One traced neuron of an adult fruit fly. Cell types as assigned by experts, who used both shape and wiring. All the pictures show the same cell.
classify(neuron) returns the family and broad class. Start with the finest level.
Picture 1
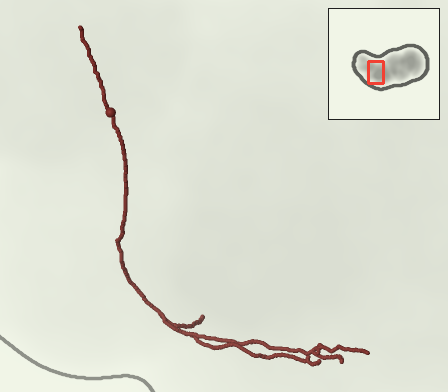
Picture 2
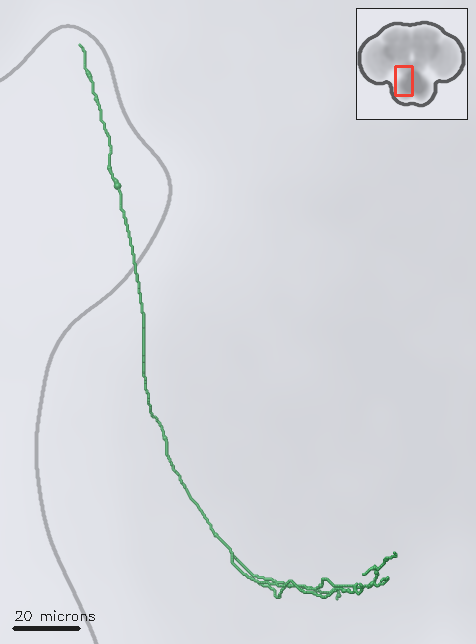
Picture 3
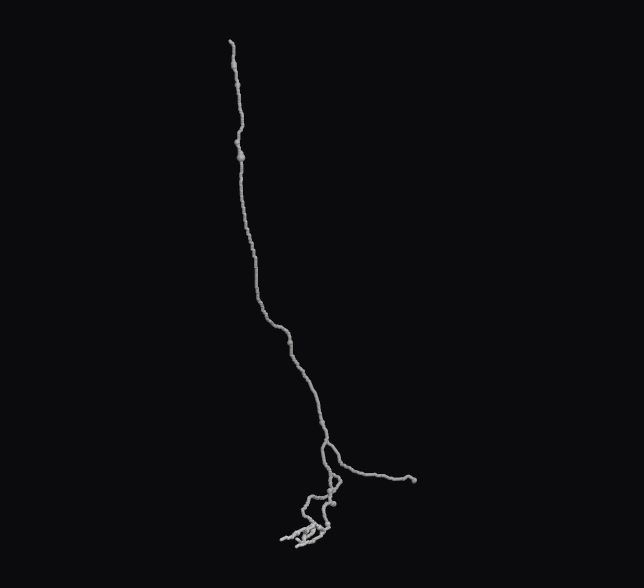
class mechanosensory tactile; sensory neuron entering the nerve cord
